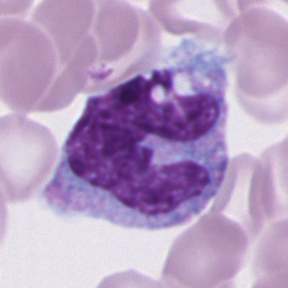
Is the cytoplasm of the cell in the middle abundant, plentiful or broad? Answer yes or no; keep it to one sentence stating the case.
Yes, its cytoplasm is plentiful around the nucleus.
